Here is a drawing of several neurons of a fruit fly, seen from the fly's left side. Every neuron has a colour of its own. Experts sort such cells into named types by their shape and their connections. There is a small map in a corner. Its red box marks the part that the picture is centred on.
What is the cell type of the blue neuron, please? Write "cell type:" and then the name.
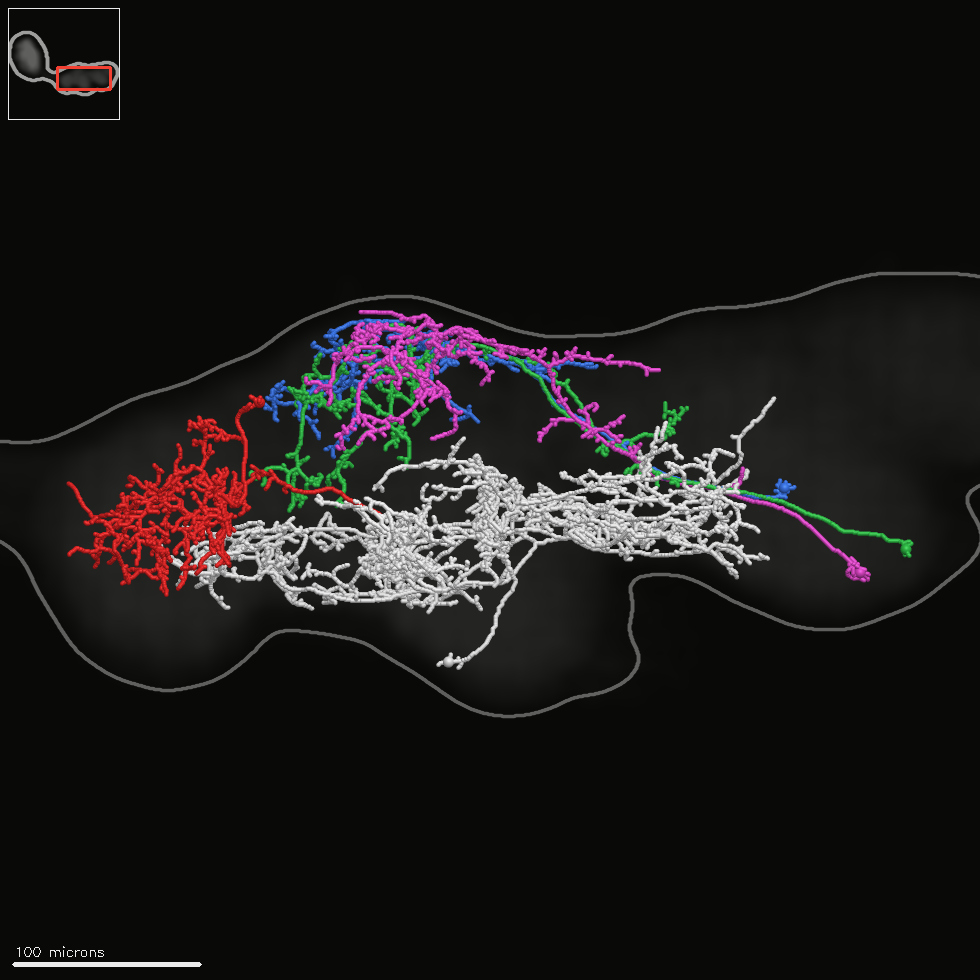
cell type: IN06B052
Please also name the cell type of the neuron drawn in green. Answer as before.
cell type: IN06B066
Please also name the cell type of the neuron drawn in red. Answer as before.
cell type: IN21A022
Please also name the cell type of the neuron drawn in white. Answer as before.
cell type: INXXX056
